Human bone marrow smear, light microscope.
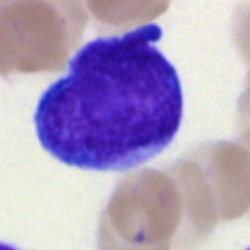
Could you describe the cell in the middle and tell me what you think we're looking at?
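Almost the entire cell is taken up by the nucleus, leaving only a scant rim of cytoplasm that is most visible along the lower edge. The chromatin is finely stippled rather than clumped into dark blocks. At the top right, a small rounded knob protrudes from the cell. This cell is a blast.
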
